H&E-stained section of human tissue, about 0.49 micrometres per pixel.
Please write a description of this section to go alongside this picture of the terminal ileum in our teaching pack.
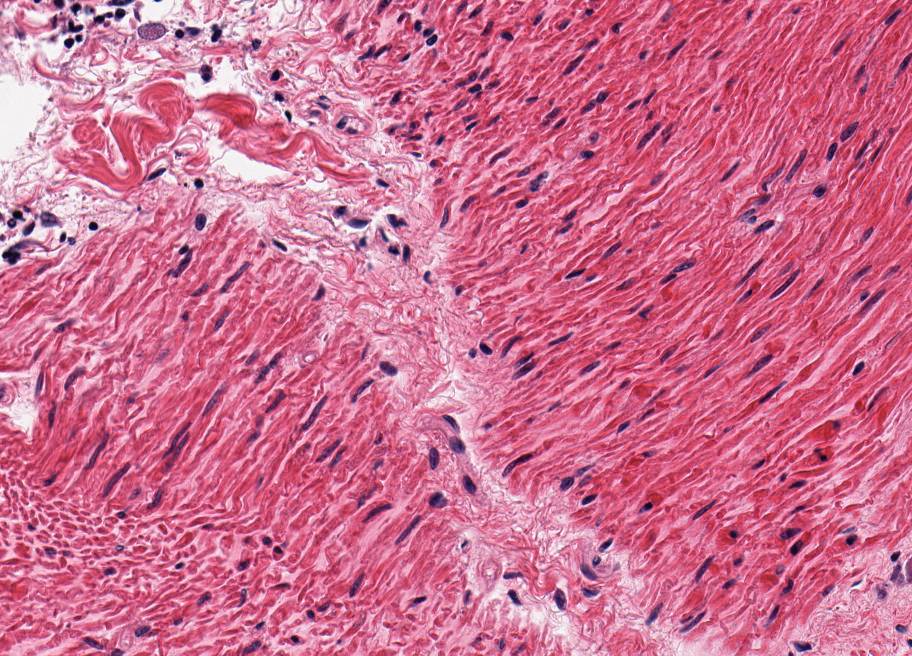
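Two big smooth muscle bundles fill the field, split by a narrow band of loose connective tissue running diagonally from top centre to lower right. Nuclei are elongated, cigar-shaped with blunt ends, sitting centrally. Lower left, the muscle's cut across, showing small rounded cell profiles.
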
